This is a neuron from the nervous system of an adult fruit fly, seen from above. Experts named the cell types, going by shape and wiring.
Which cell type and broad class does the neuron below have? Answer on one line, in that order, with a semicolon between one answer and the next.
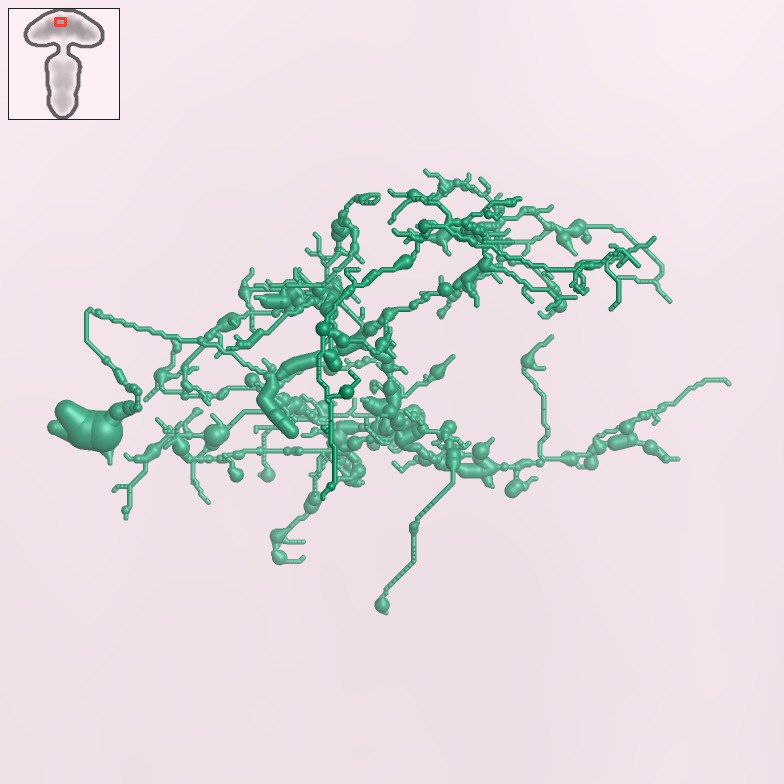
GNG576; central-brain intrinsic neuron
